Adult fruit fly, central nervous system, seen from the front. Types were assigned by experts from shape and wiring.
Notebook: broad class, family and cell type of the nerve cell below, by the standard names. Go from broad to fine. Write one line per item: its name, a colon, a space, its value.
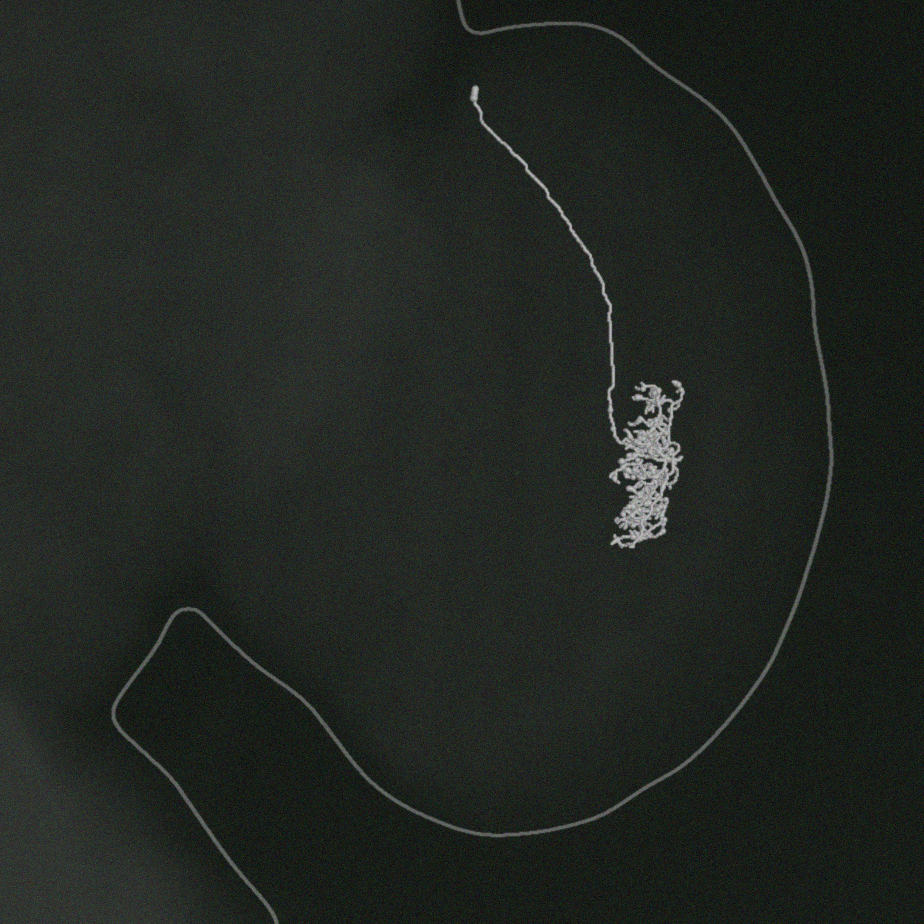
broad class: optic-lobe intrinsic neuron
family: Pm
cell type: Pm2a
